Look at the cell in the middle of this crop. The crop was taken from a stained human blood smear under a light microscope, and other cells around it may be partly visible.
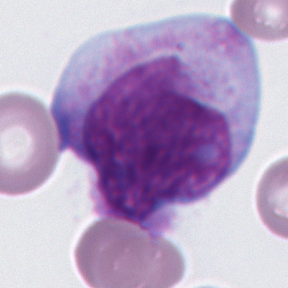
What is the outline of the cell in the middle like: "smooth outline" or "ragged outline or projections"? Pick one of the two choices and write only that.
Ragged outline or projections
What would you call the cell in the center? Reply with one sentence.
In the middle of this smear crop is an atypical promyelocyte.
